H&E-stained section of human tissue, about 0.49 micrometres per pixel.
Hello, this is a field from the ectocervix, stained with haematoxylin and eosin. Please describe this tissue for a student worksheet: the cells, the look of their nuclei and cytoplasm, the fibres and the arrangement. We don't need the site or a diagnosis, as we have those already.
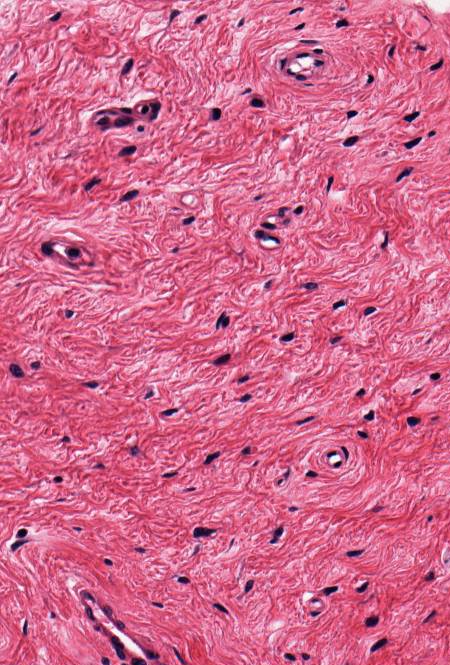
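Follow the collagen bundles with your eye: they are wavy and interlace haphazardly instead of running one way. The nuclei are small, dark, spindle to oval, scattered singly and fairly evenly across the field. You can't tell the cells' cytoplasm apart from the collagen around it. Several small vessels with narrow lumens are scattered through it, including at the upper right, left centre and lower right.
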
